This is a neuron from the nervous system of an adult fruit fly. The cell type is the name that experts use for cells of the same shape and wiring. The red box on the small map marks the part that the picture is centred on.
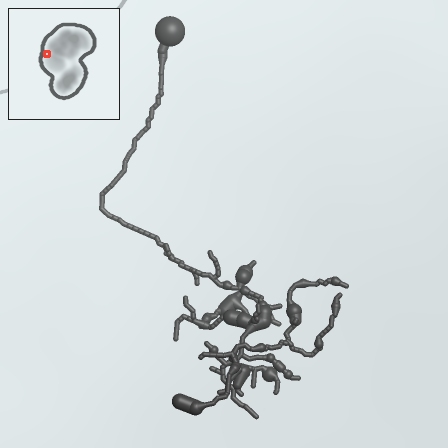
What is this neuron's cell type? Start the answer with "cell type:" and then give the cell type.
cell type: Dm2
